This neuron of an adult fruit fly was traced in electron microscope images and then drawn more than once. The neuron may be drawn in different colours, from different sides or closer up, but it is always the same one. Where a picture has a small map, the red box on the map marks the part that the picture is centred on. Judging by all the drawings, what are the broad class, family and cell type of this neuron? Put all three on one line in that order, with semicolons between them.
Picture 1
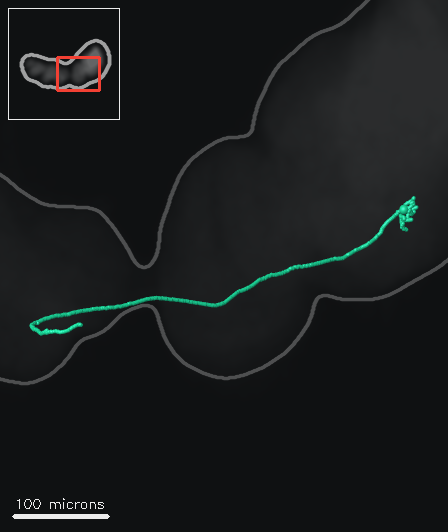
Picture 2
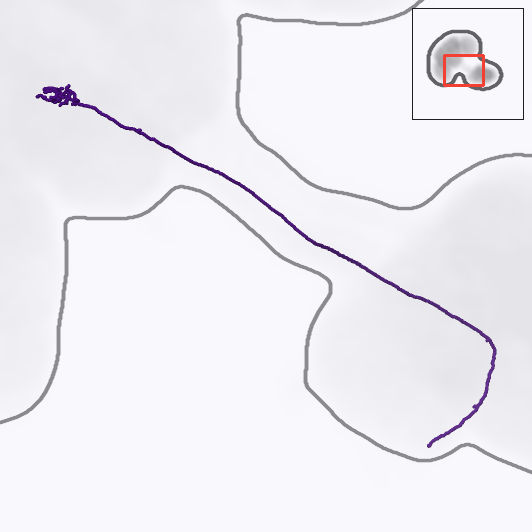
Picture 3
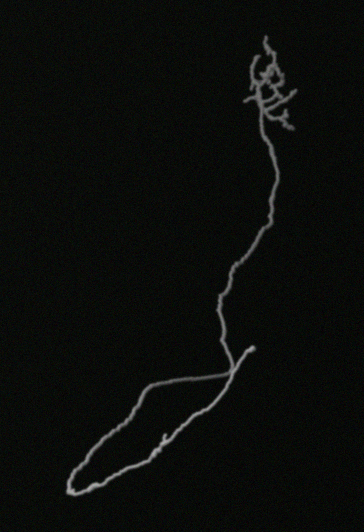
sensory neuron ascending to the brain; class gustatory; LgAG5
